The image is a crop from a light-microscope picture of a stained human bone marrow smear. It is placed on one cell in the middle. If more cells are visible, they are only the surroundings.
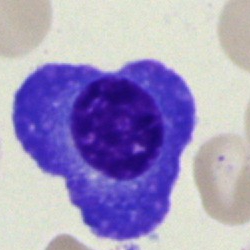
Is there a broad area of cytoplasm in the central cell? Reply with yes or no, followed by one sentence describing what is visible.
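Yes. The cytoplasm is abundant, taking up more of the cell than the nucleus does.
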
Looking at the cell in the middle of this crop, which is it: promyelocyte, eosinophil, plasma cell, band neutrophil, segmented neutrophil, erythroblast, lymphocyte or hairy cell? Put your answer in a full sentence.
Where the crop is centred, there is a plasma cell.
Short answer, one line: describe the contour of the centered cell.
The margin of this cell is irregular, showing raggedness or projections instead of smoothness.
